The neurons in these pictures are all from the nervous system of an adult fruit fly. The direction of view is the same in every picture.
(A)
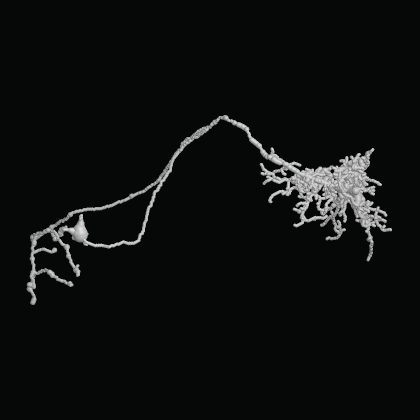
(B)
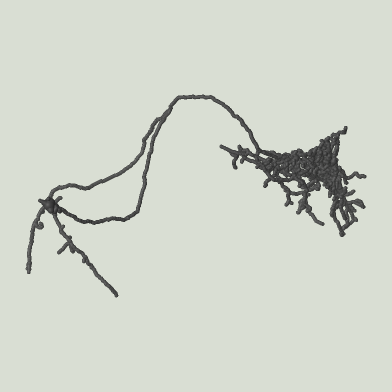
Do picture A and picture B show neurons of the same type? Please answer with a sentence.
They are of the same cell type.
